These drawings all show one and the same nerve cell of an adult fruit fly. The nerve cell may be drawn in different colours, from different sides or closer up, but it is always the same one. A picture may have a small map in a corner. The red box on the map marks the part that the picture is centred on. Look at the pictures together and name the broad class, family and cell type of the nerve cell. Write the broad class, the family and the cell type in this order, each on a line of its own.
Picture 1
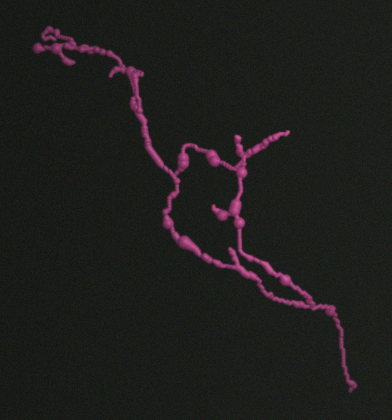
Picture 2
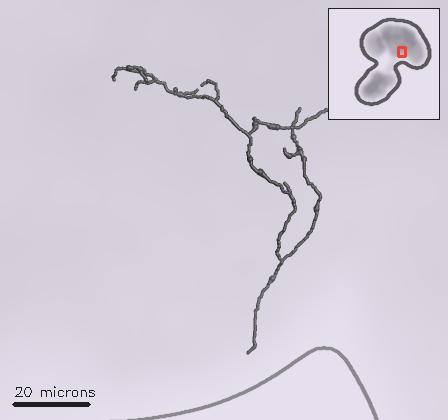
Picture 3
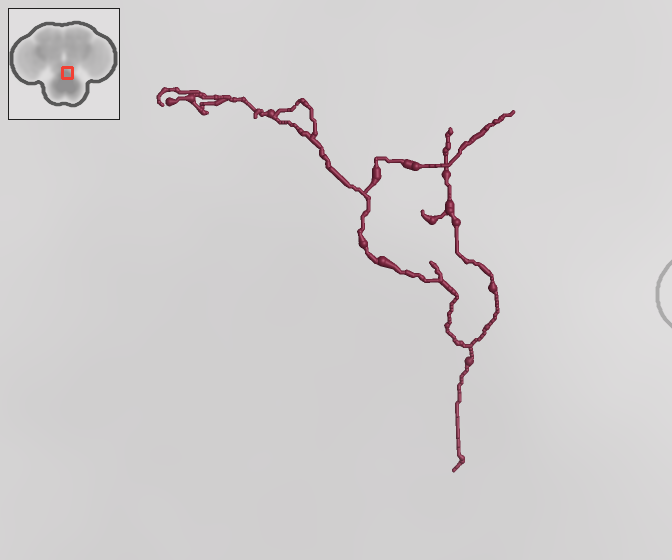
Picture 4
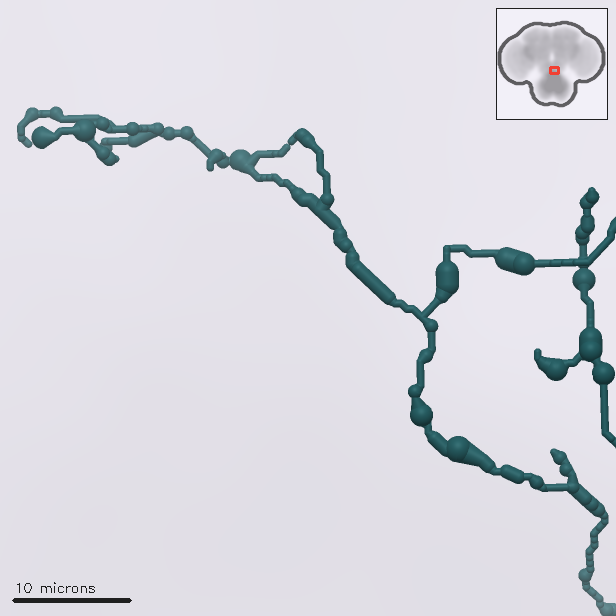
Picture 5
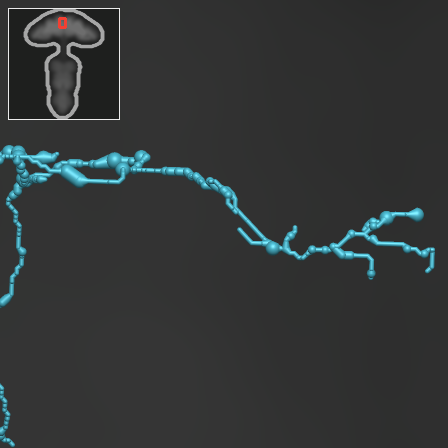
sensory neuron entering the brain
class mechanosensory
TPMN1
